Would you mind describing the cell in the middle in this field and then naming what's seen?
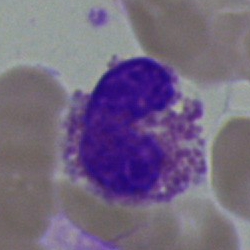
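This one's outline is roughly round. Its nucleus has an indent on the right side, which gives it a kidney shape, and the chromatin is dark purple and densely clumped. The cytoplasm band is at its widest on the right side of the cell. It's an eosinophil.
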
